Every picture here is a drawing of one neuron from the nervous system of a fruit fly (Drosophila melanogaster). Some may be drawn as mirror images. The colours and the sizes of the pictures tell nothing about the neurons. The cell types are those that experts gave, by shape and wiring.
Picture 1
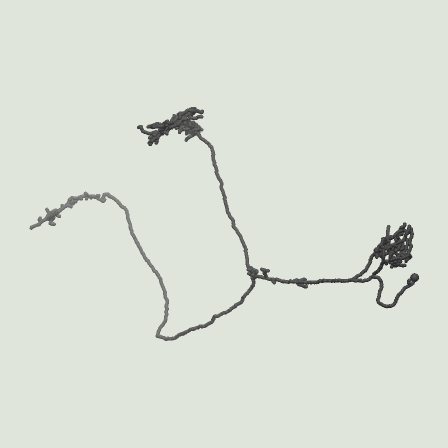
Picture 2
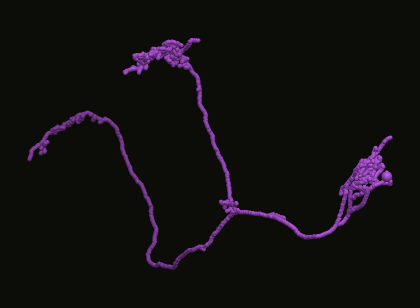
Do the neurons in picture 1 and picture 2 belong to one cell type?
yes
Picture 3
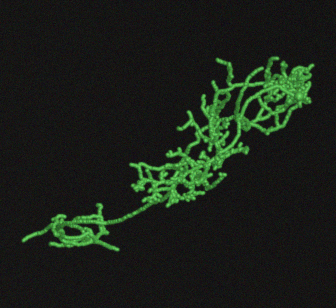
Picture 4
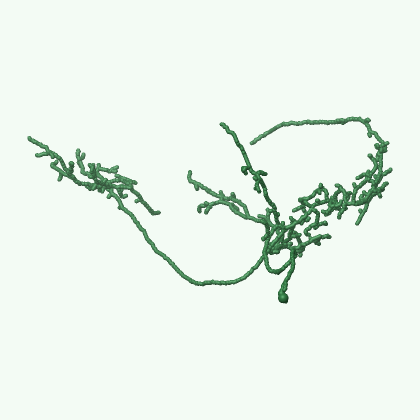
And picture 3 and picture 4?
no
